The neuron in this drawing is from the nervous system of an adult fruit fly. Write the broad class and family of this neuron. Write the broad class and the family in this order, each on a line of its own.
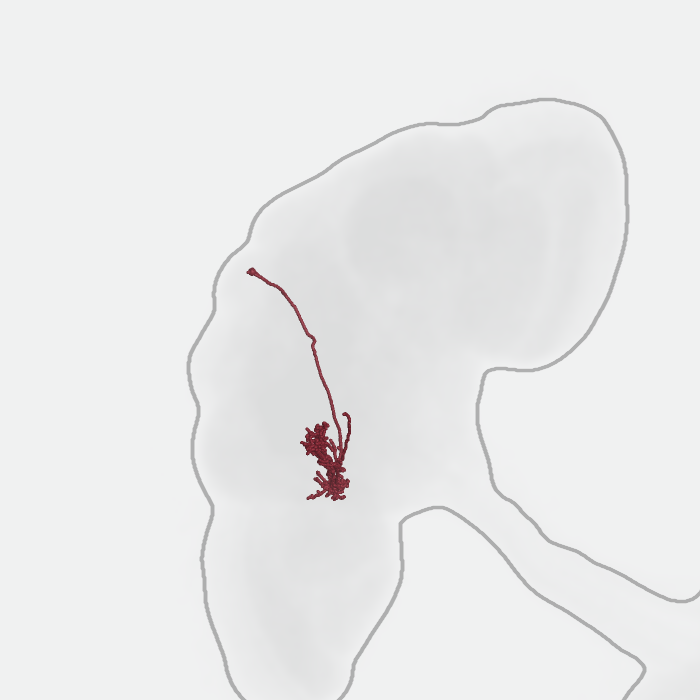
central-brain intrinsic neuron
hemilineage WEDd2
